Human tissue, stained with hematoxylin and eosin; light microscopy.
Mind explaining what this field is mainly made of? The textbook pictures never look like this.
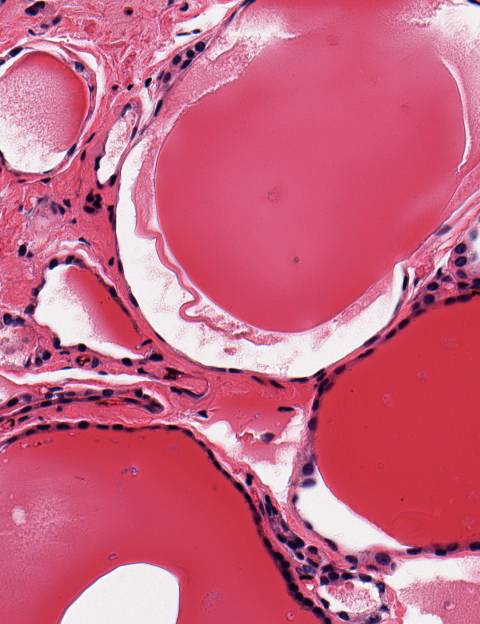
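Closely packed thyroid follicle profiles of varying size fill the field, the largest at upper centre and right.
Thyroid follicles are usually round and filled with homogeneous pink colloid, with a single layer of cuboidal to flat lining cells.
Here the colloid is homogeneous and deeply eosinophilic, and the lining is a single layer of flattened epithelial cells. The lining nuclei are small, dark and elongated, parallel to the follicle wall.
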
